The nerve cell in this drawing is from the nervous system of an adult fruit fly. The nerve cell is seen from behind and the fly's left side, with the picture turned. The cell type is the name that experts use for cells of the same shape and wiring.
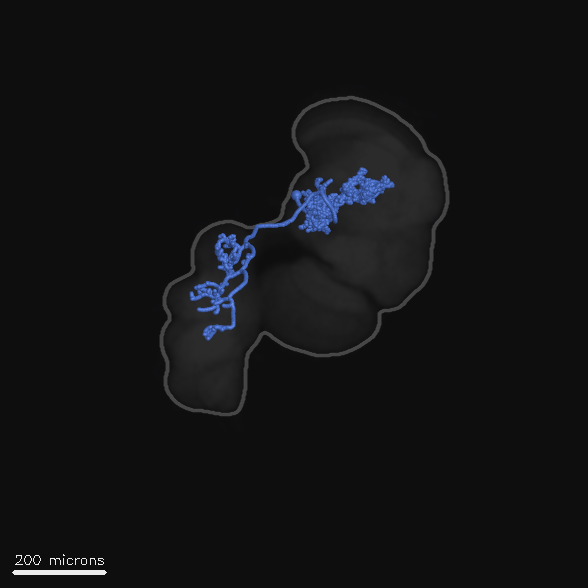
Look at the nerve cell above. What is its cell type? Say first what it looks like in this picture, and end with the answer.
By the scale bar it is about 450 microns wide in this view. As drawn here it is about as wide as it is tall. This is a descending neuron. It is of cell type DNg97.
